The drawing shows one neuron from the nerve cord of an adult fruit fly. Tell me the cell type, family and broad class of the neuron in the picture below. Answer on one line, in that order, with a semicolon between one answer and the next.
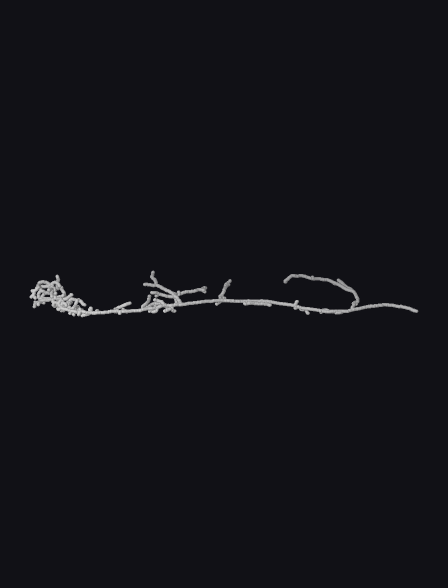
DNpe053; DNpe; descending neuron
